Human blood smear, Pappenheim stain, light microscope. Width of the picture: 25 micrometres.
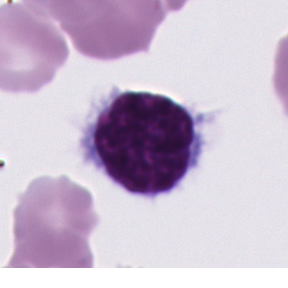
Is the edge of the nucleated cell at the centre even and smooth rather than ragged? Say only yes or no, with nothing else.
No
